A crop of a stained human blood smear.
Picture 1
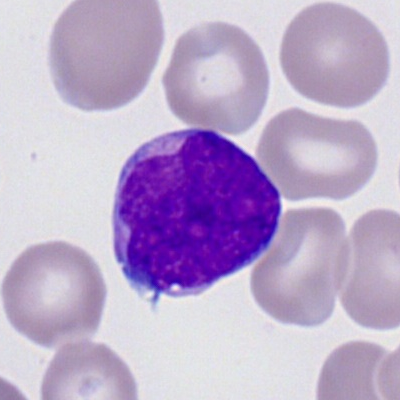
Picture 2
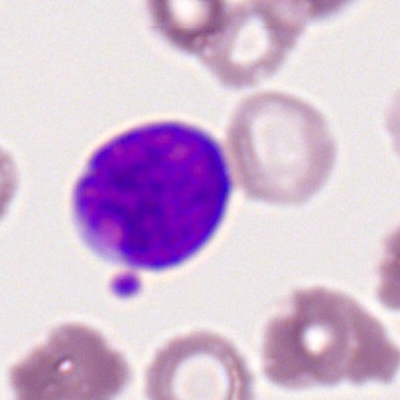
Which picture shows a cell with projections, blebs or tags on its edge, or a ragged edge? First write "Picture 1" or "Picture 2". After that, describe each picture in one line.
Picture 1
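What picture 1 shows: A small pale tag projects from the lower edge of the cell.
What picture 2 shows: The cell's outline is smooth and roughly round.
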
